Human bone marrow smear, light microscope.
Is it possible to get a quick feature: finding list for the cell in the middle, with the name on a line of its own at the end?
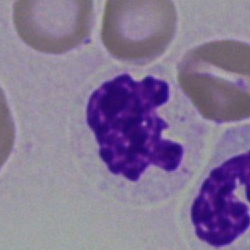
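Outline: roughly round, smooth
Chromatin: dark purple, coarsely clumped, small paler gaps
Nucleoli: none visible
Cytoplasm: very pale greyish-lilac
Name: segmented neutrophil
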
